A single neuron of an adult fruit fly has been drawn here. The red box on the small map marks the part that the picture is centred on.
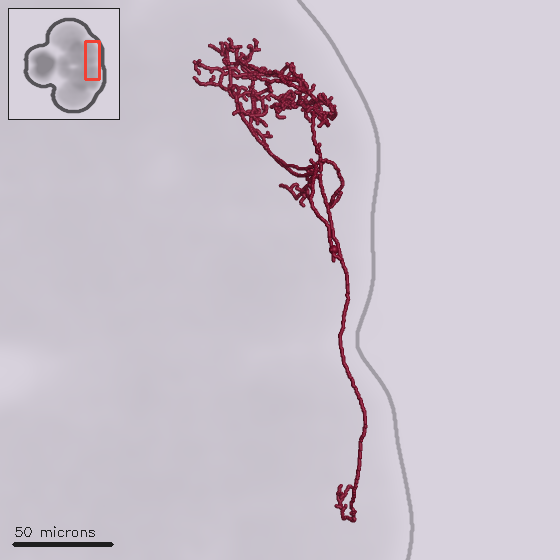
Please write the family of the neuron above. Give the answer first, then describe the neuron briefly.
Its family is hemilineage LHd1. It is a central-brain intrinsic neuron. Its cell body lies in the middle of the picture. By the scale bar it is about 250 microns tall in this view. Dozens of branch ends can be seen.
